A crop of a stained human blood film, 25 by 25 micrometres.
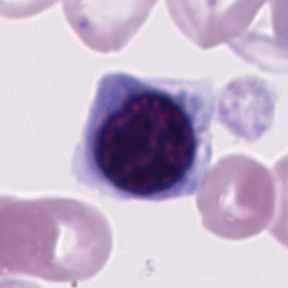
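Normoblast, middle cell of a stained peripheral blood smear. Outline angular, edges fairly straight. Nucleus round, about 9 micrometres across, near the lower edge of the cell with little cytoplasm below it. Chromatin dark purple, coarsely clumped. Cytoplasm pale blue.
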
